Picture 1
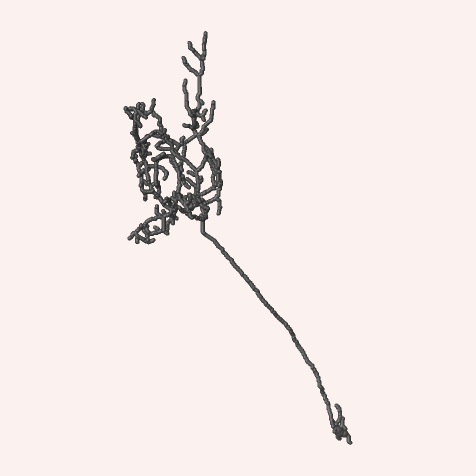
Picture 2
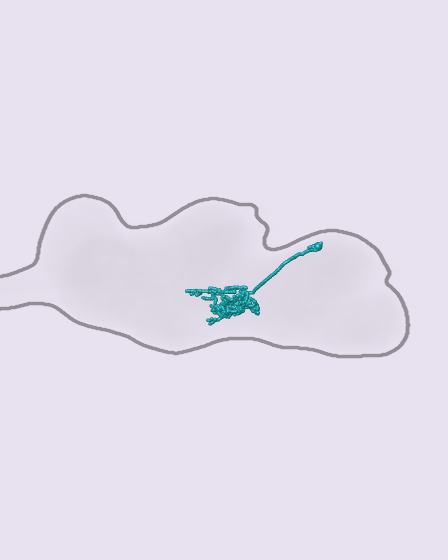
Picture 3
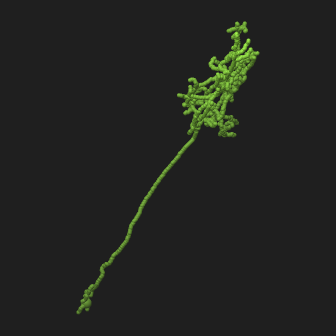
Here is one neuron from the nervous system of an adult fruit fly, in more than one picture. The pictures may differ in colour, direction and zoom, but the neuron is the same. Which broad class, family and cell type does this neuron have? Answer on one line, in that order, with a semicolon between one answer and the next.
nerve-cord intrinsic neuron; hemilineage 16B; IN16B066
